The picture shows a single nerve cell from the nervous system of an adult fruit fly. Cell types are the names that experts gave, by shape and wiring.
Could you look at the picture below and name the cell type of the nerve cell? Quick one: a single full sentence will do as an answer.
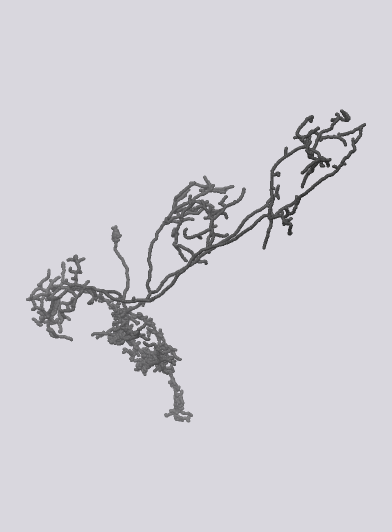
For this nerve cell, the cell type is IN12A001.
